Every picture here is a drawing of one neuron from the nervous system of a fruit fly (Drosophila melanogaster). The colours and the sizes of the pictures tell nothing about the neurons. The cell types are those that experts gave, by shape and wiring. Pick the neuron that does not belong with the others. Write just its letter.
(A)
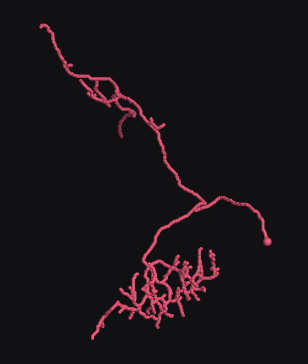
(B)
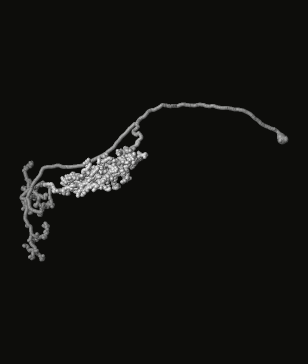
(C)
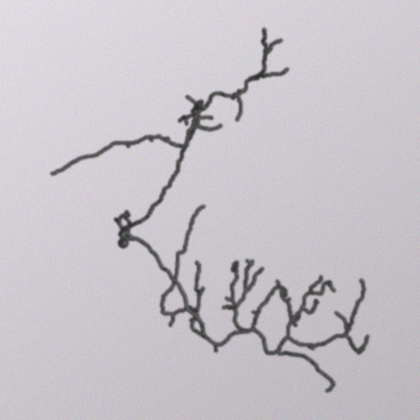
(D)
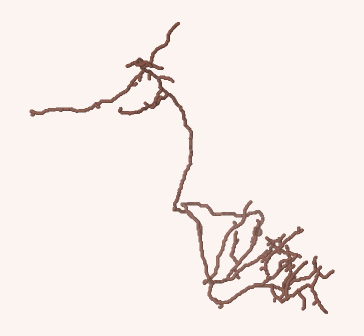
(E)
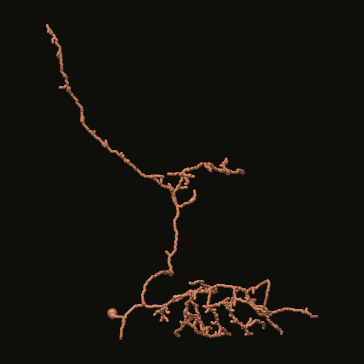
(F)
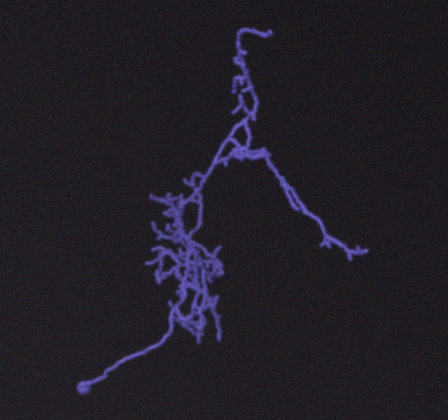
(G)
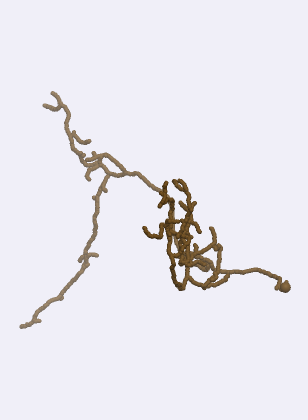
B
